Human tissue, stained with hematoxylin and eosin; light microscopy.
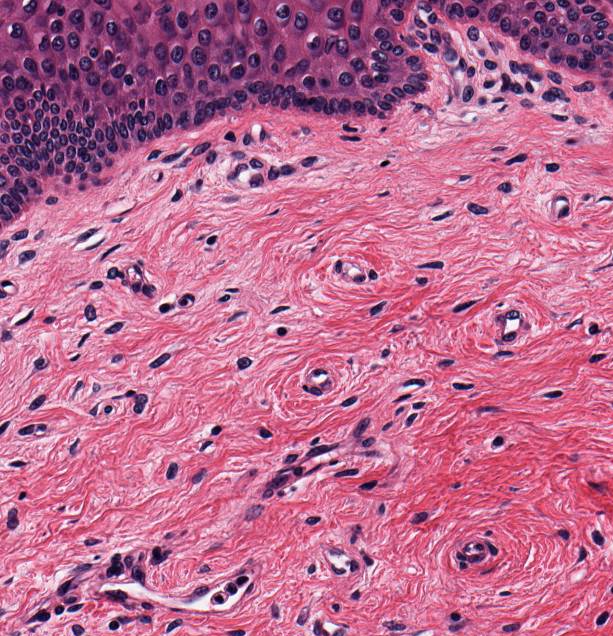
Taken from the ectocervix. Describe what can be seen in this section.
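Along the top edge lies stratified squamous epithelium, with a basal row of crowded dark nuclei at its lower border. Fibrous stroma of dense, wavy, pink-staining collagen fibres fills everything below. Several small vessels in its middle and lower right sit within concentric rings of collagen.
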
